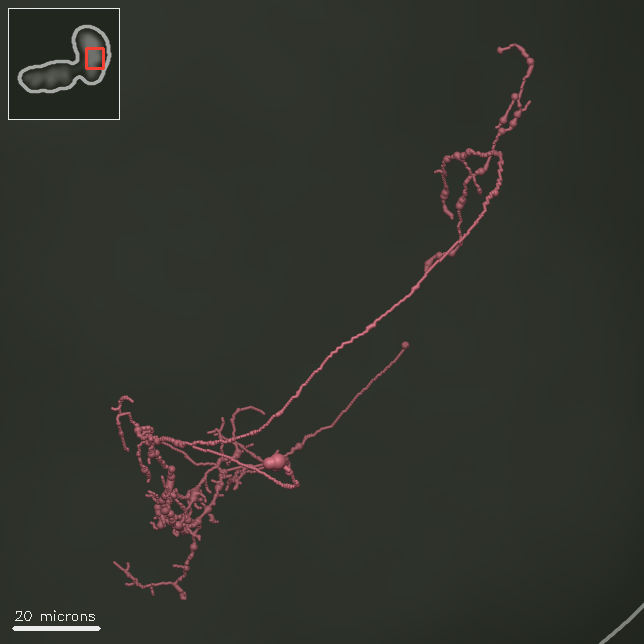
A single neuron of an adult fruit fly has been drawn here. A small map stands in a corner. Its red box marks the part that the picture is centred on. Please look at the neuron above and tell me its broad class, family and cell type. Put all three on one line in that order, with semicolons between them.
central-brain intrinsic neuron; hemilineage SLPa&l1_lateral; WED034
